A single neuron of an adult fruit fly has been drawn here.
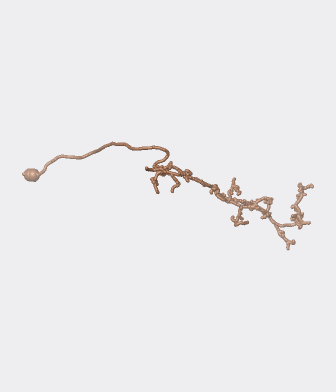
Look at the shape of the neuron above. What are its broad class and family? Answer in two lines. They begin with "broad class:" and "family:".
broad class: optic-lobe intrinsic neuron
family: Mi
